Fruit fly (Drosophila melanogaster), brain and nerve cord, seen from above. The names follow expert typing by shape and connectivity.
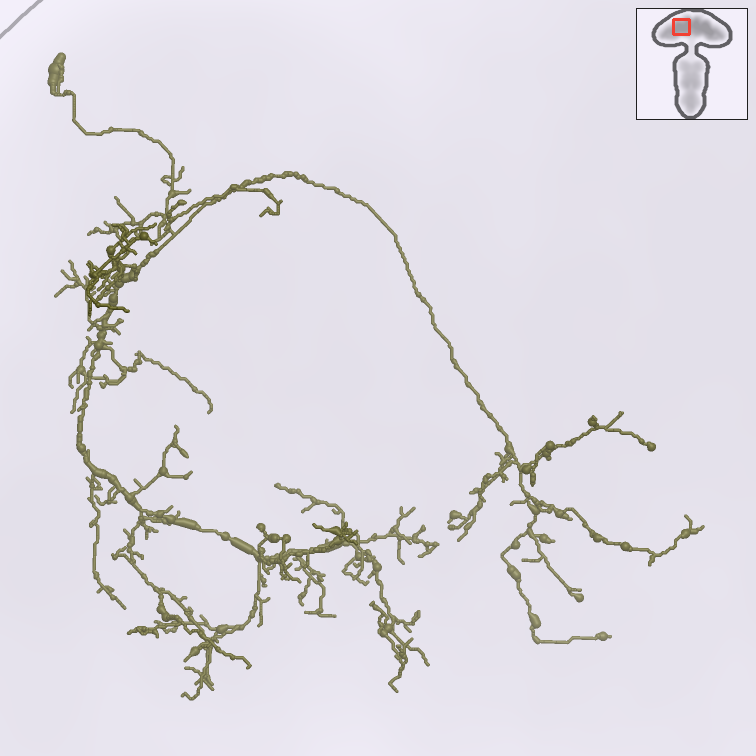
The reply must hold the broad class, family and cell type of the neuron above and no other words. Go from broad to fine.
central-brain intrinsic neuron; hemilineage SLPa&l1_anterior; PLP056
